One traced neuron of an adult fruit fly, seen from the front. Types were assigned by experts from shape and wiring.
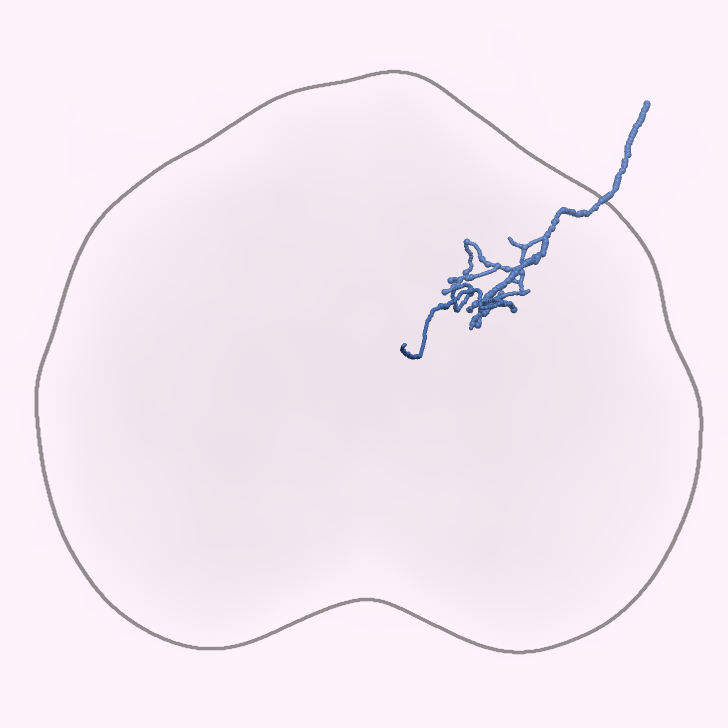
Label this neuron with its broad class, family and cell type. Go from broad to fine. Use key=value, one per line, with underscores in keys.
broad_class=sensory neuron ascending to the brain
family=class mechanosensory proprioceptive
cell_type=SApp08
